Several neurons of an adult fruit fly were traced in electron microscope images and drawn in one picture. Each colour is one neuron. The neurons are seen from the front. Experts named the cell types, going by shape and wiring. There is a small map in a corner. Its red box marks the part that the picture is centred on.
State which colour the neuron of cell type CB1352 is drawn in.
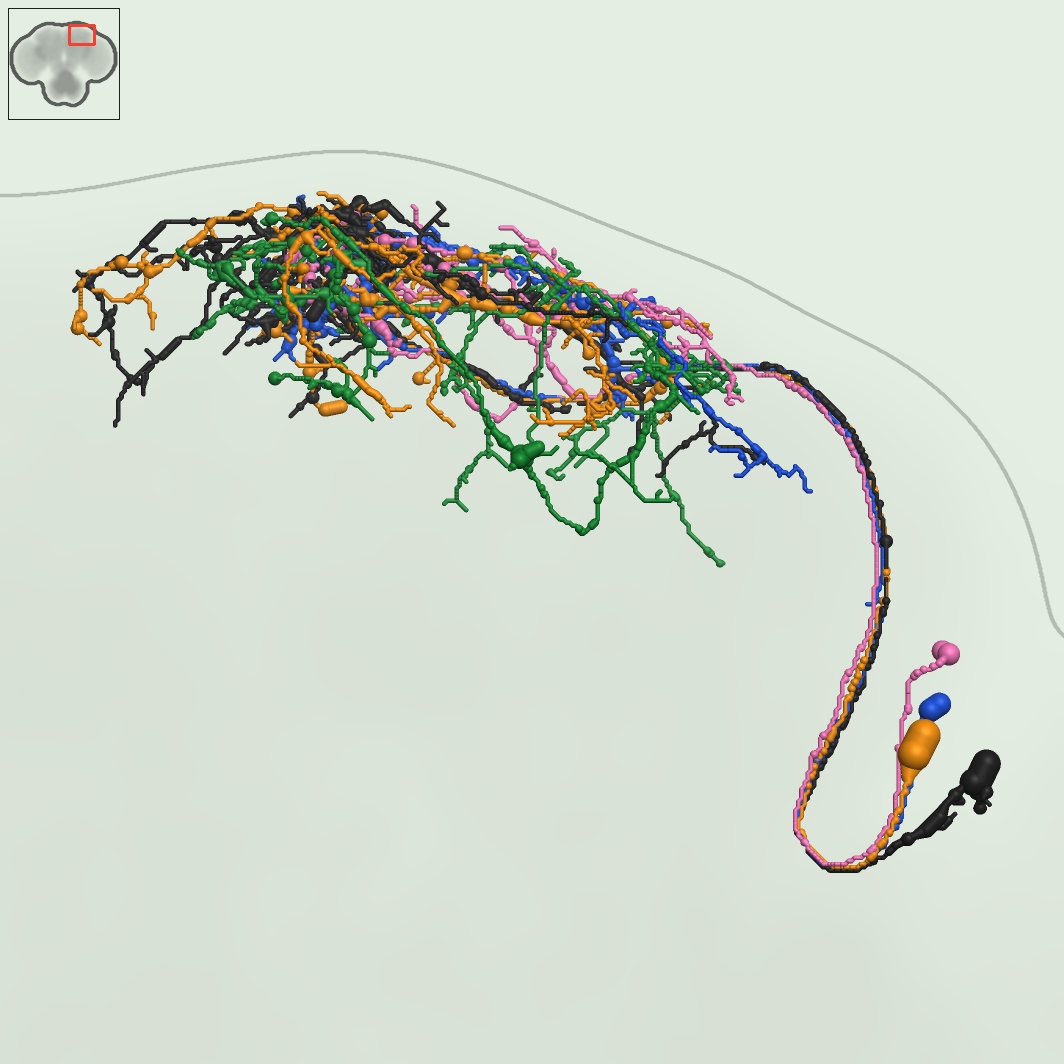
orange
